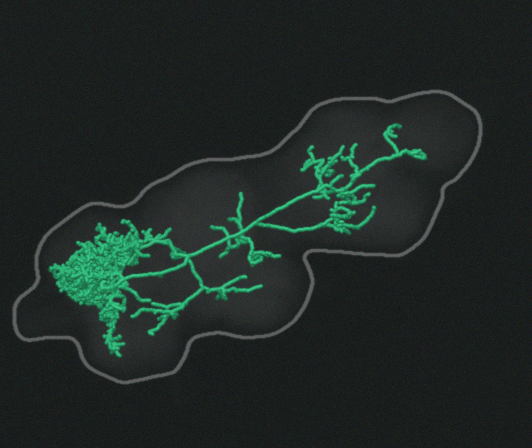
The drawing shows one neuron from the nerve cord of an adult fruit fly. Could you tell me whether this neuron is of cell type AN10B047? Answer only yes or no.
no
